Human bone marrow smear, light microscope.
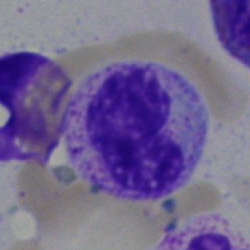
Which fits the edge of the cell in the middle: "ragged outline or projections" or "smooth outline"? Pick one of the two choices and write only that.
Smooth outline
